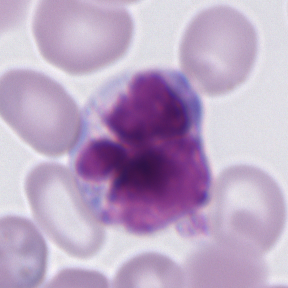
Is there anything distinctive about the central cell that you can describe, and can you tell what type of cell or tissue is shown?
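You'll notice the cytoplasm here is a pale greyish-blue, and it's widest toward the upper left. Fine, faint purplish specks are scattered through it. Down at the lower right edge, a small ragged tag of cytoplasm sticks out. That's a large granular lymphocyte.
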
